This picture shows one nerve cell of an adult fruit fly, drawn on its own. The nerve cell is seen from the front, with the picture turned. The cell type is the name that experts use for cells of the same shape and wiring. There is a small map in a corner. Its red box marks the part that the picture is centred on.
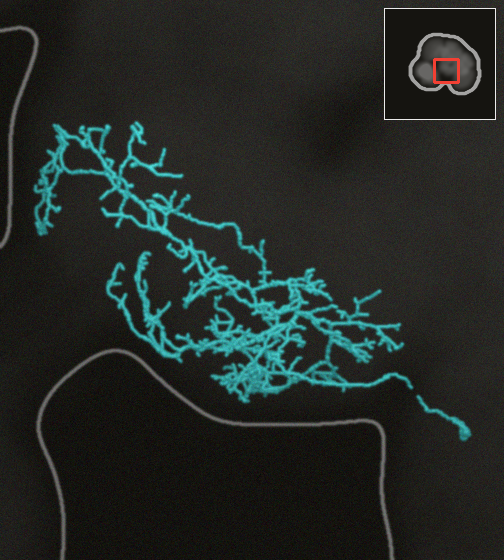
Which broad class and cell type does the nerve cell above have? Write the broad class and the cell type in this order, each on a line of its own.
central-brain intrinsic neuron
GNG568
